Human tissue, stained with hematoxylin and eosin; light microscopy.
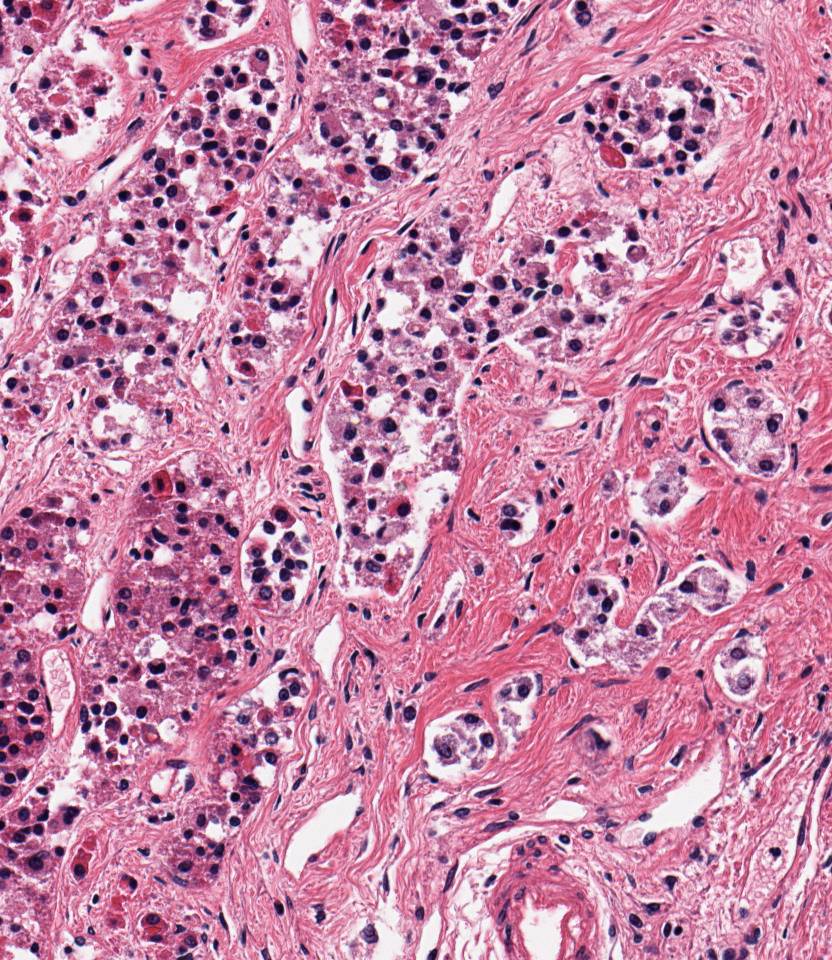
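Pituitary, haematoxylin and eosin. The cells seem to lie in rounded nests parted by bands of fibrous stroma, large crowded nests on the left, small scattered clusters on the right. In the large left nests most nuclei look small, round and darkly stained, and the cytoplasm pale pink-purple and granular, broken by many small clear spaces. Here and there among them sit single cells with bright red cytoplasm.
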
